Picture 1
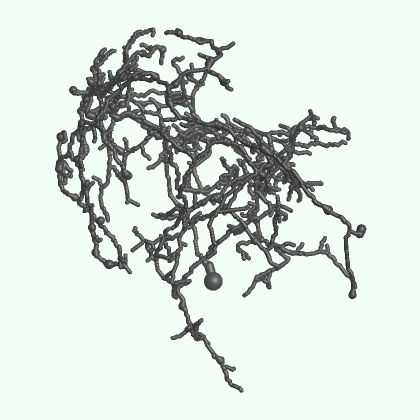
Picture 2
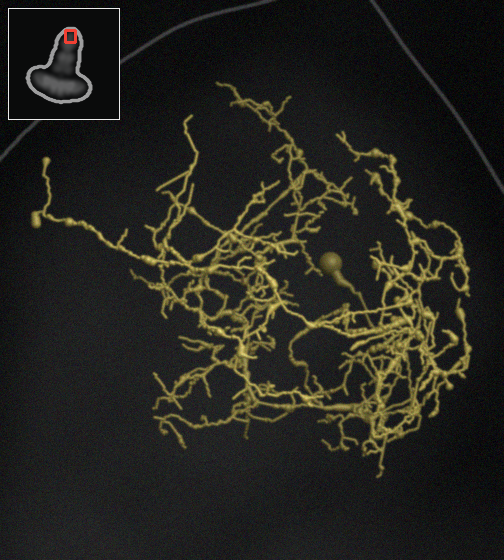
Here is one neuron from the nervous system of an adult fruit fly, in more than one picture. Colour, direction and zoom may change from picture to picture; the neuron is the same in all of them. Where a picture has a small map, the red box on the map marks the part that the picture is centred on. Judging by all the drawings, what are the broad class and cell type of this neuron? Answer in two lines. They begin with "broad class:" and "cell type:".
broad class: nerve-cord intrinsic neuron
cell type: INXXX382_b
